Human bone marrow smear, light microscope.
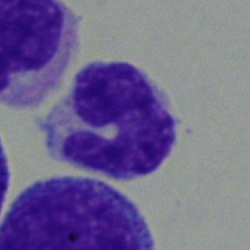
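Band neutrophil, the central cell. Its nucleus is deeply notched on the left, giving a curved horseshoe shape. The chromatin is dark purple and clumped, with paler mottled patches. Pale greyish-lilac cytoplasm, lying mainly on the left around the notch, shows no coarse dark granules.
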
